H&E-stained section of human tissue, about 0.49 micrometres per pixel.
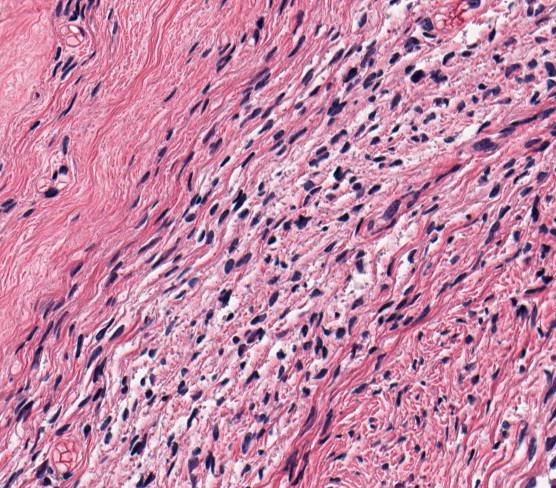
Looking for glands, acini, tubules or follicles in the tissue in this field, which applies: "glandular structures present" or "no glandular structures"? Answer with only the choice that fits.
No glandular structures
